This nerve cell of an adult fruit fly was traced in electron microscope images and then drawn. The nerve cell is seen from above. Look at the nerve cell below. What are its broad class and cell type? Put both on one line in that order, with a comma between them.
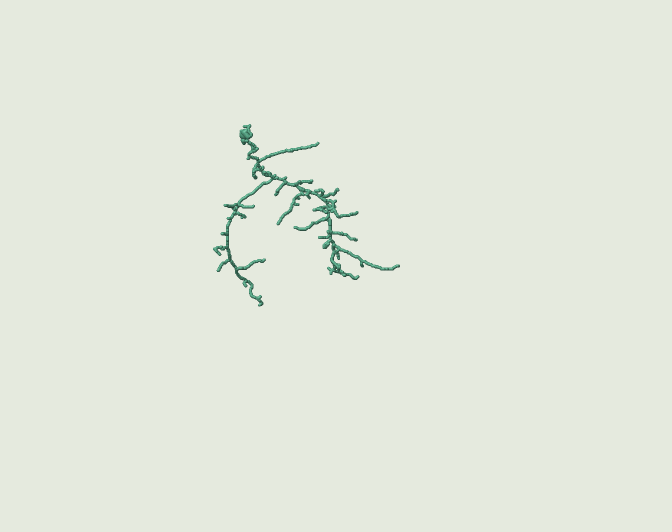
motor neuron of the brain, MN5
